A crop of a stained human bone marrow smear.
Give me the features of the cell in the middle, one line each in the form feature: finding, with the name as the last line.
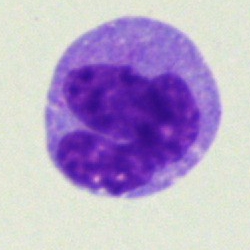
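Shape: roughly round, smooth outline
Nucleus: folded, a deep cleft entering from the left between upper and lower parts
Cytoplasm: a rim, widest above the nucleus, which fills most of the cell
Chromatin: dark purple, patchy, with lighter and darker areas
Kind: monocyte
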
